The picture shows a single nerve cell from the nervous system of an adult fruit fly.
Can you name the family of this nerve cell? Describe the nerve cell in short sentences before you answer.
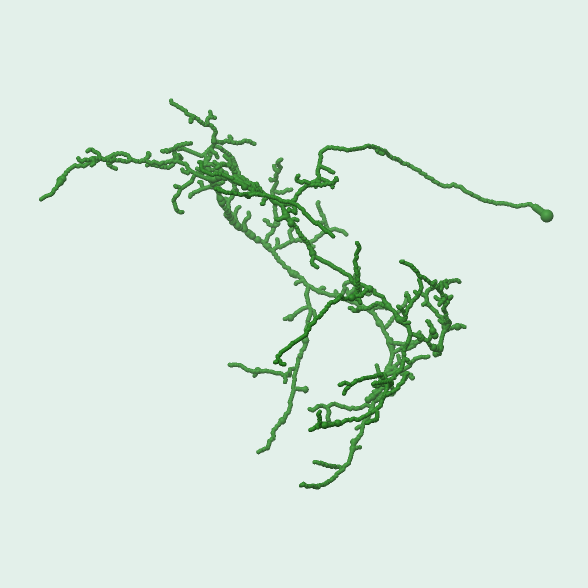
The picture shows dozens of branch ends. In this view it is wider than it is tall. This is a nerve-cord intrinsic neuron. Its family is hemilineage 04B.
